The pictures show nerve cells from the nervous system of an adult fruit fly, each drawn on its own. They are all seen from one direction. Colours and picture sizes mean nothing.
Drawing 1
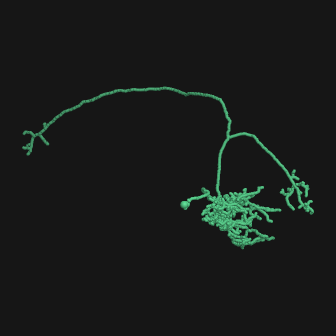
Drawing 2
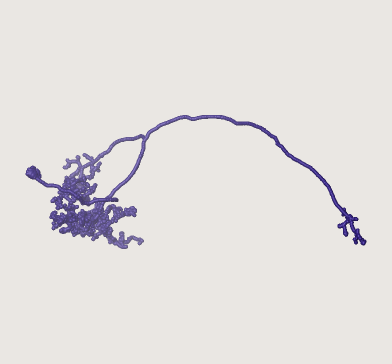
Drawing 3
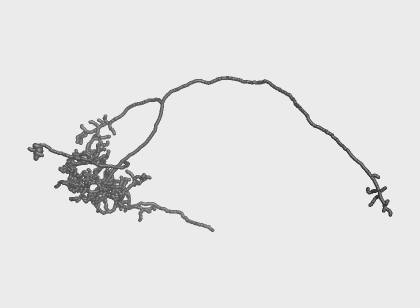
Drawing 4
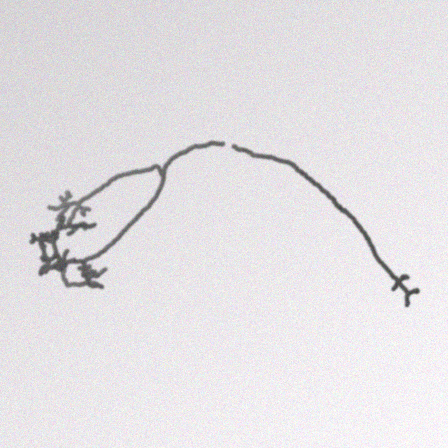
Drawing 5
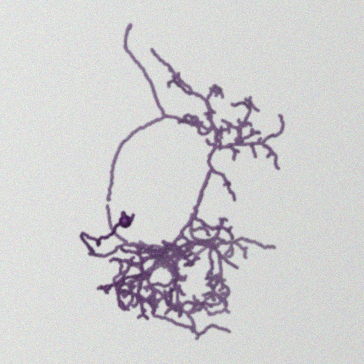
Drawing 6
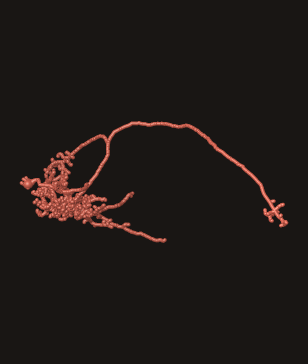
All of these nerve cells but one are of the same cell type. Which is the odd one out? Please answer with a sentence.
Drawing 5 shows a nerve cell of another cell type.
